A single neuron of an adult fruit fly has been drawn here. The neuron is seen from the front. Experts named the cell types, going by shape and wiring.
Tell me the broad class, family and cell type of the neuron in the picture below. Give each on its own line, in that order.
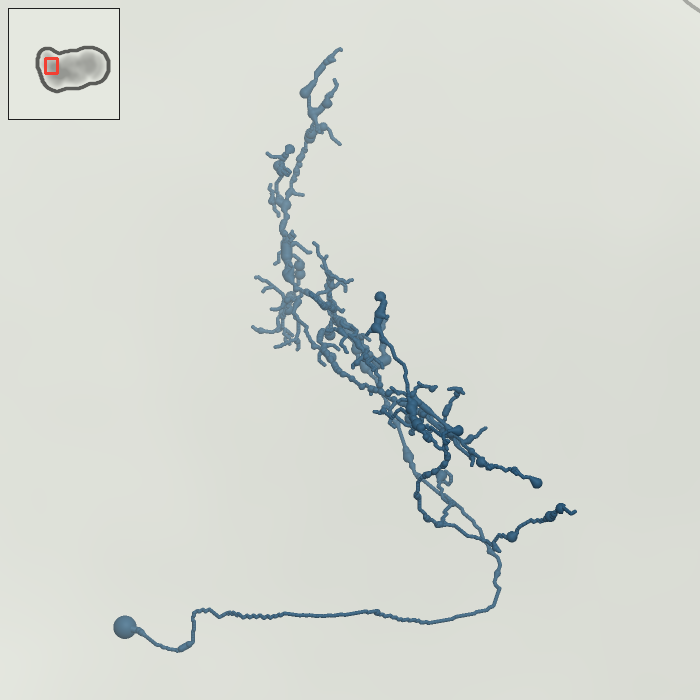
nerve-cord intrinsic neuron
hemilineage 14A
IN14A057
